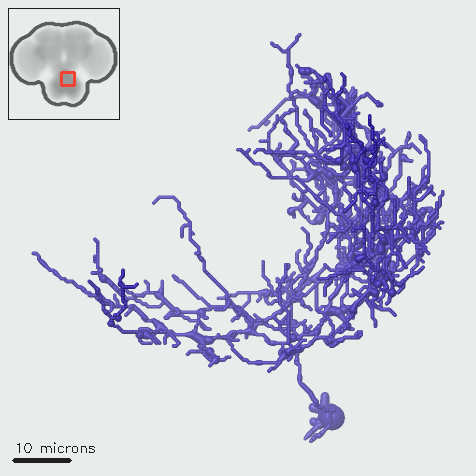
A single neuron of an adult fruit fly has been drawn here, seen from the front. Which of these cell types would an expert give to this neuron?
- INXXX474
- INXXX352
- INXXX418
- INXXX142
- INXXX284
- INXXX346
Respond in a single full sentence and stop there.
By cell type, this neuron is classified as INXXX352.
